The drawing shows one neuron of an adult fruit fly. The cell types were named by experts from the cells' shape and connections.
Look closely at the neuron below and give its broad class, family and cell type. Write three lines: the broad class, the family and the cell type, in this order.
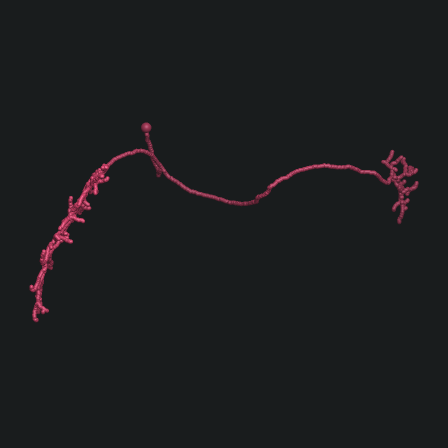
visual projection neuron
MeVP
MeVP58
